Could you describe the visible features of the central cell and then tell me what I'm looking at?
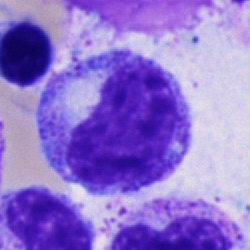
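Nucleus kidney-shaped; indentation toward upper left. No nucleolus visible. Cytoplasm pale bluish-grey. Paler, almost clear cytoplasmic patch sits within the nuclear indentation, upper left. Cell: promyelocyte.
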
